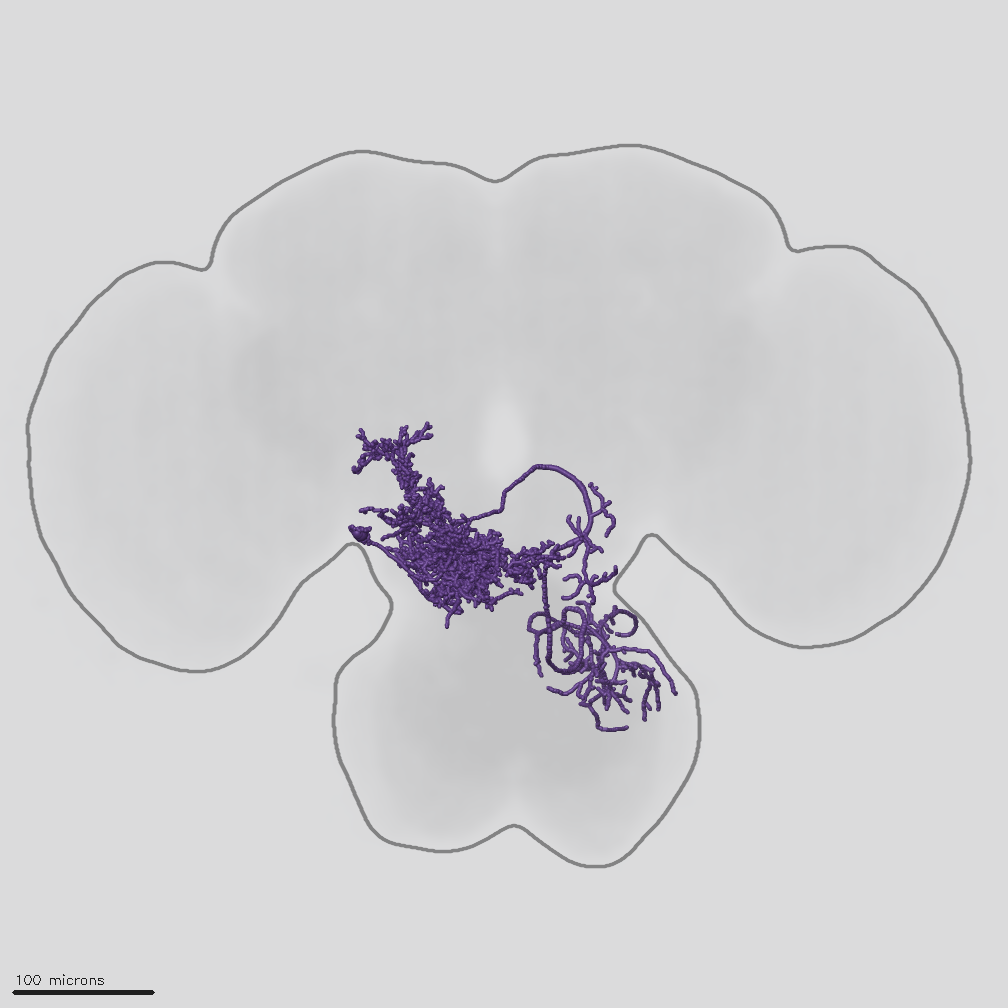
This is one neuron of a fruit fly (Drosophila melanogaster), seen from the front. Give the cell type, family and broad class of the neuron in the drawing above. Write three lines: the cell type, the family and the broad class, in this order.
DNg35
DNg
descending neuron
